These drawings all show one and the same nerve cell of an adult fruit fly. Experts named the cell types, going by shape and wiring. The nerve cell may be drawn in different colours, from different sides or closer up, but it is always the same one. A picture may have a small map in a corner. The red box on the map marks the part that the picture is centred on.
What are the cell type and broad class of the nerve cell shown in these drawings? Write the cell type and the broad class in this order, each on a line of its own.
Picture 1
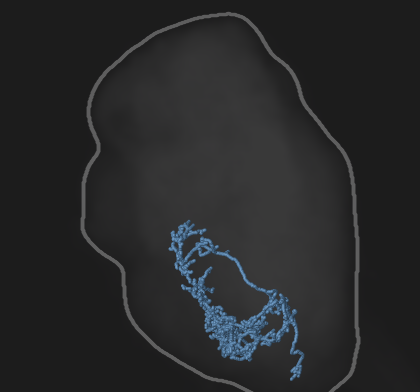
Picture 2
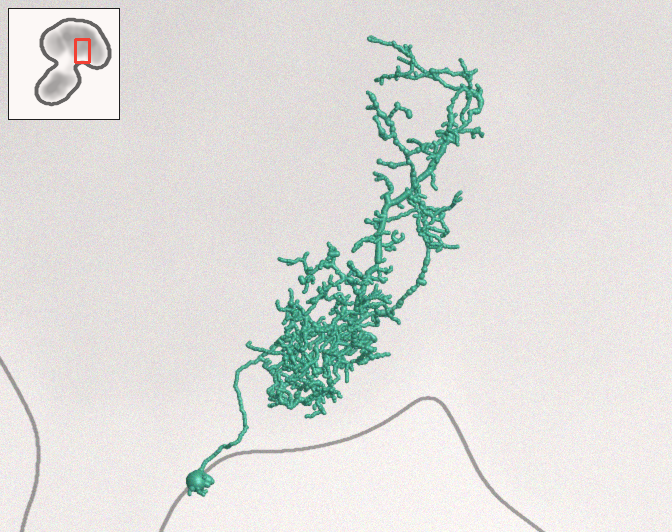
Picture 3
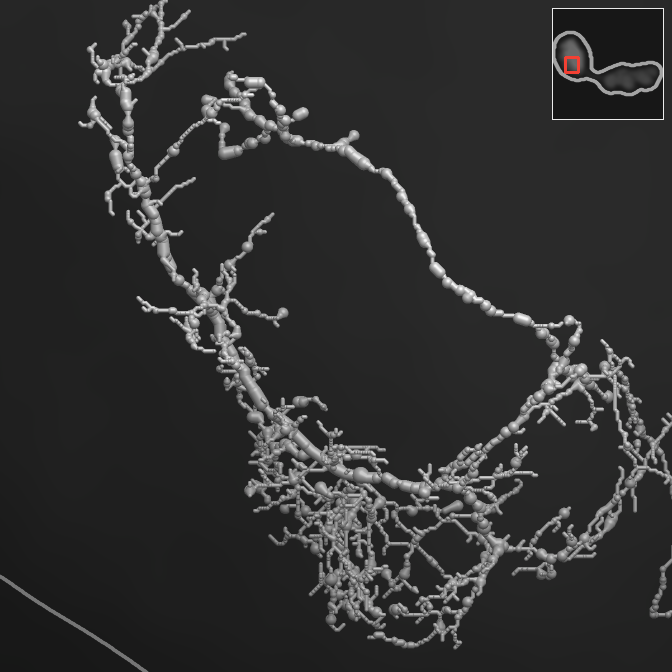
GNG559
central-brain intrinsic neuron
